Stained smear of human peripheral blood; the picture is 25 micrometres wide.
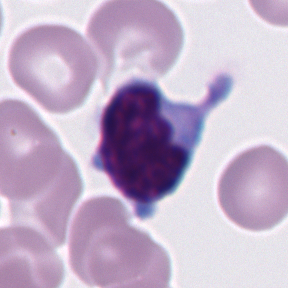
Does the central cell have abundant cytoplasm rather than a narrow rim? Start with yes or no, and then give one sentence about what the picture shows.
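No. The nucleus fills most of the cell.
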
